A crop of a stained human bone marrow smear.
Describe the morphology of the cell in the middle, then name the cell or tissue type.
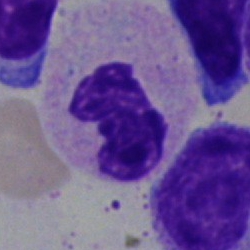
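A roughly round, smooth outline encloses a nucleus that is folded and twisted into an irregular shape. Its chromatin stains dark purple and appears condensed, and nucleoli are not visible. It is a band neutrophil.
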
